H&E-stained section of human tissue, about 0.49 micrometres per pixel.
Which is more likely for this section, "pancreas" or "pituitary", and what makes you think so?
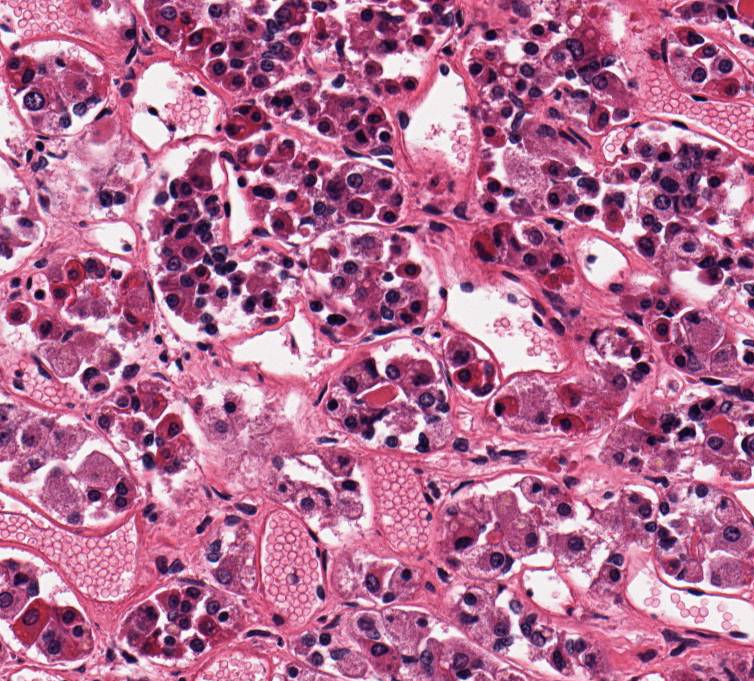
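I'd call this pituitary rather than pancreas. Across the whole field, cells sit in rounded nests parted by thin strands of connective tissue.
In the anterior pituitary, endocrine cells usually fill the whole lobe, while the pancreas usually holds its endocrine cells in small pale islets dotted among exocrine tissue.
Within the nests, cells with bright red cytoplasm are scattered among others with purple granular or pale cytoplasm.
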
